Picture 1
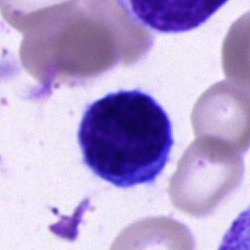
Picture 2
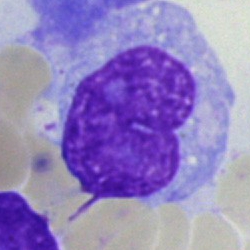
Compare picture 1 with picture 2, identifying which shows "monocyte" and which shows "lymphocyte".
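The first picture is a lymphocyte, the second a monocyte. The lymphocyte has a round, smooth outline, and its chromatin is dense and stains dark purple. In the monocyte, by contrast, the chromatin is fine and lacy, with small pale spaces between its strands. The monocyte nucleus has a notch on its right side that gives it a kidney-like shape, and a thin thread-like strand extends from its lower left.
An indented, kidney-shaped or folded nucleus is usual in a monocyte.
Cytoplasm also separates the two: the lymphocyte has only a thin blue rim, showing mainly along the lower edge, while the monocyte has plenty of pale grey-blue cytoplasm.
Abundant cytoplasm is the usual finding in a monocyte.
Because the monocyte nucleus sits toward the left, the cytoplasm forms a wider rim on the right, and a few small clear vacuoles are scattered through it. The lymphocyte shows no nucleolus in its nucleus and no granules in its cytoplasm.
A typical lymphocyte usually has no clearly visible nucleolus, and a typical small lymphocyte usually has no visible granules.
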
